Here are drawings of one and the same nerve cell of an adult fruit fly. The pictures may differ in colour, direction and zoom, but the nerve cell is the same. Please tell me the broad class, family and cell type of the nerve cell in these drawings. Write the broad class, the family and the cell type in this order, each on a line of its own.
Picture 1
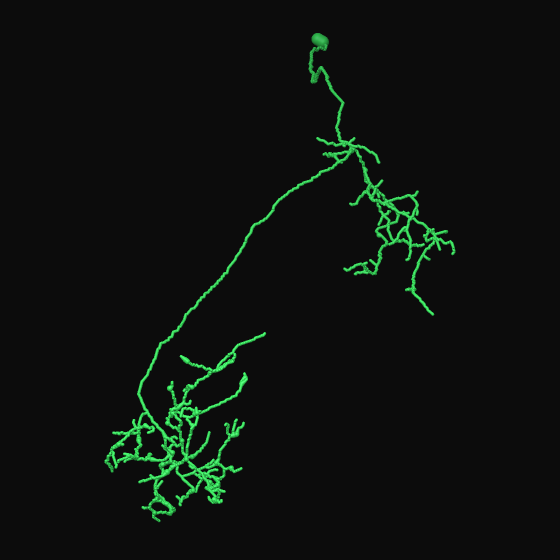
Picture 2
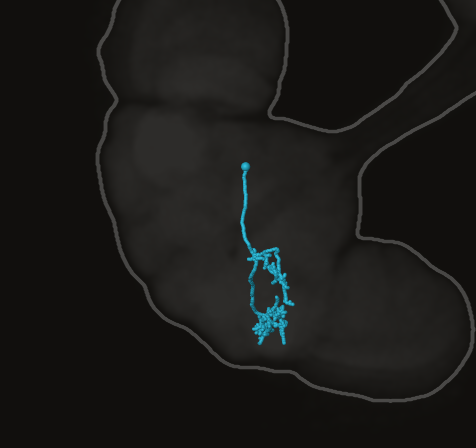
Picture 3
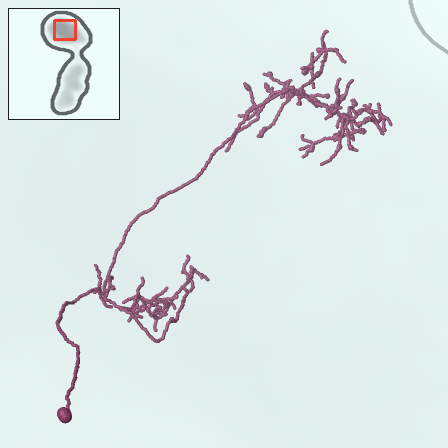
central-brain intrinsic neuron
hemilineage DM6_posterior
AVLP580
